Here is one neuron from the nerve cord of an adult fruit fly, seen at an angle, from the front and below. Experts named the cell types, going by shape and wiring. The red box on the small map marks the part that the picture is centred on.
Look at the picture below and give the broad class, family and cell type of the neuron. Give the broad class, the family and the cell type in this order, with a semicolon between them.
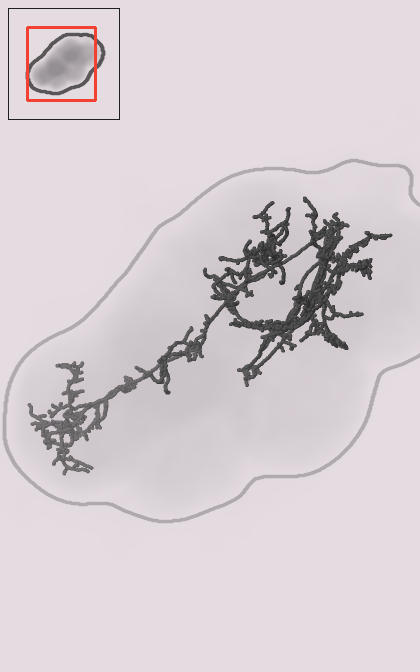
nerve-cord intrinsic neuron; hemilineage 10B; IN10B004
